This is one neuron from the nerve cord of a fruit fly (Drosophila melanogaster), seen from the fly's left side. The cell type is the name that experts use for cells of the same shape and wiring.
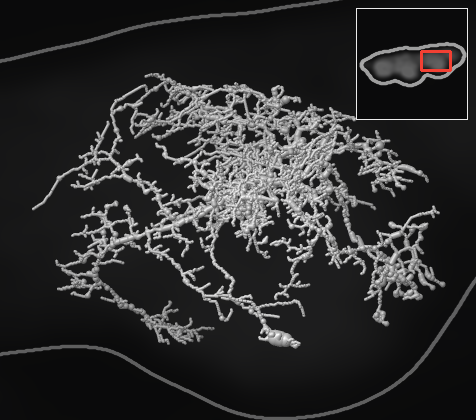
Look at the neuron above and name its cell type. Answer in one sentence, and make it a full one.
This neuron has been assigned cell type IN16B020.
